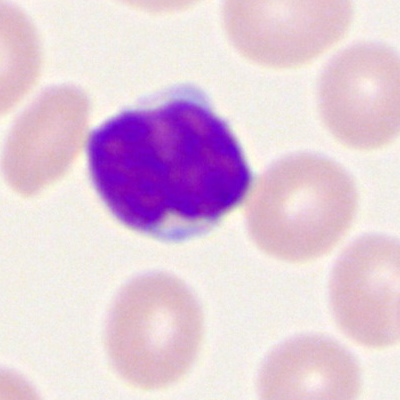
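Lymphocyte in a stained blood smear. The chromatin is dark purple and densely clumped, with a few paler streaks between the clumps. A scant, pale blue rim of cytoplasm is seen mainly along the top and bottom edges; it shows no visible granules and no vacuoles.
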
